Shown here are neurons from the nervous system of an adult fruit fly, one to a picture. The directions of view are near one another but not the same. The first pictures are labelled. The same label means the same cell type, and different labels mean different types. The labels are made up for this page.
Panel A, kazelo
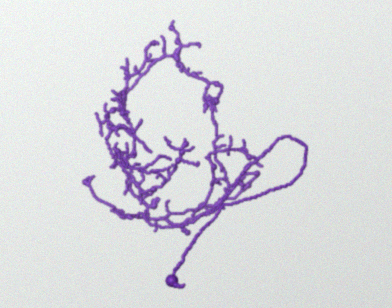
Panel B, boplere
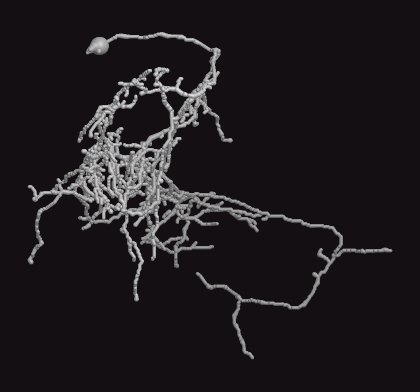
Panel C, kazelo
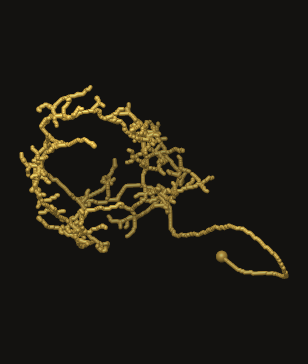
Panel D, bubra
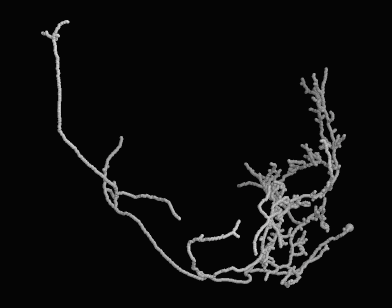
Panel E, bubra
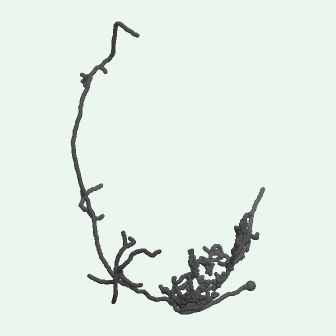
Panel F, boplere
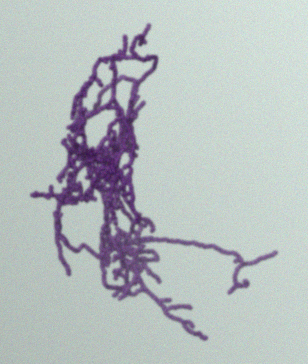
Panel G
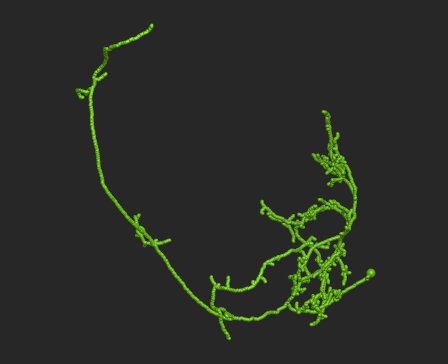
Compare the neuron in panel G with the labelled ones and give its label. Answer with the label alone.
bubra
